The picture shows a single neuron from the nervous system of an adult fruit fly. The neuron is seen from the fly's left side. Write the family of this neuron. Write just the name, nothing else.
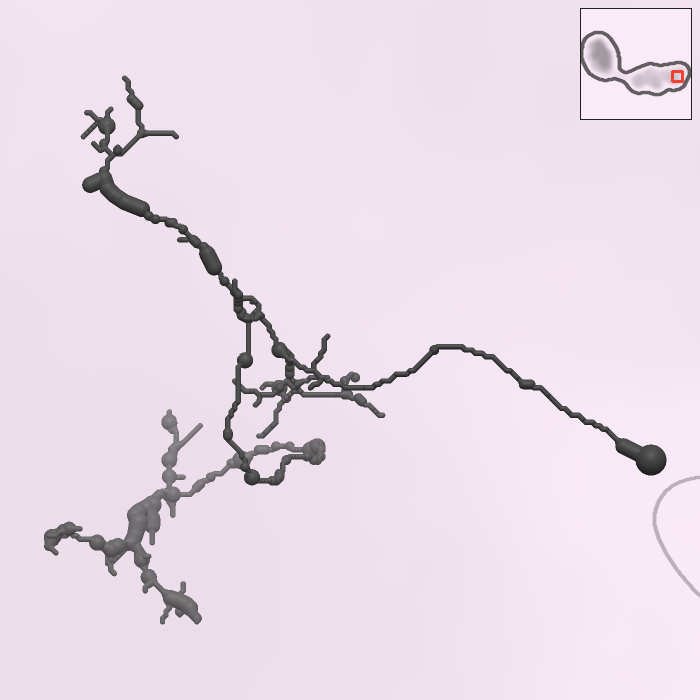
hemilineage 20A.22A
